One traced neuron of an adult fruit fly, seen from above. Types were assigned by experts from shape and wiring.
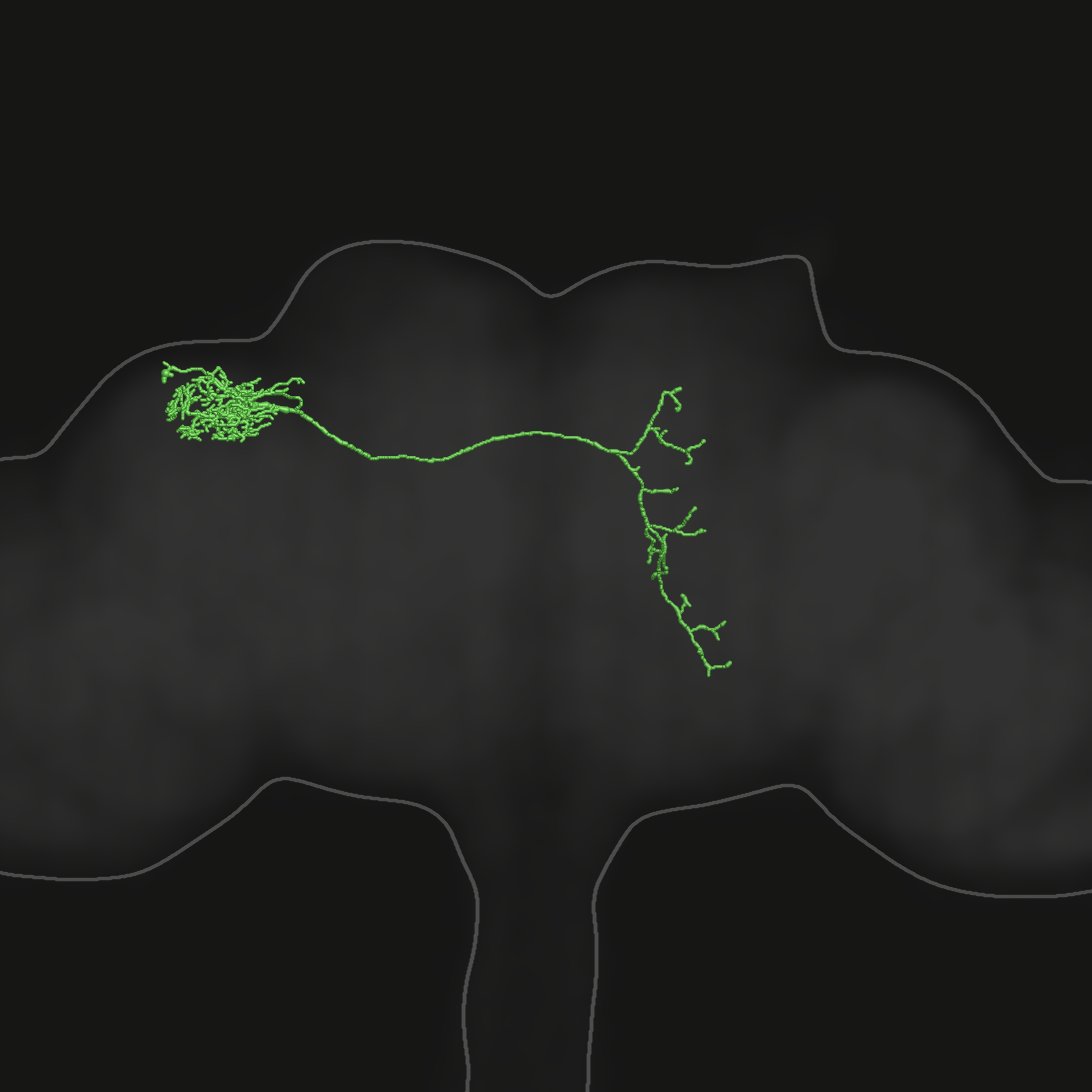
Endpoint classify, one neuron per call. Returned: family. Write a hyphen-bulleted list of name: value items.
- family: hemilineage AOTUv4_dorsal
